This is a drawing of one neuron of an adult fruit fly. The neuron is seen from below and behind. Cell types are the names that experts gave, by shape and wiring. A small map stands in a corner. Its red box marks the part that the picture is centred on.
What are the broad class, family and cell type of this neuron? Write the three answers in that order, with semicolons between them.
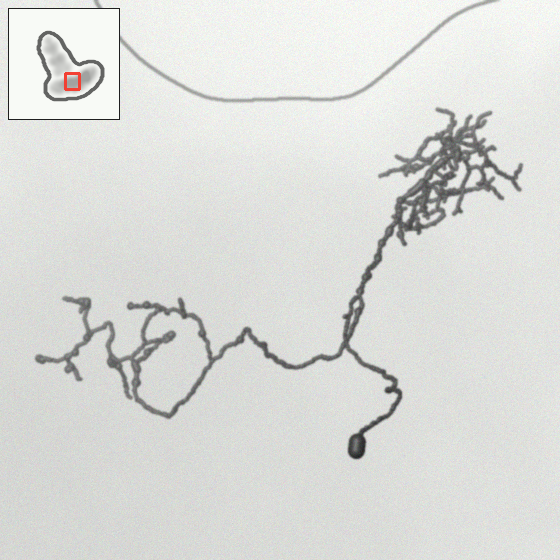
central-brain intrinsic neuron; hemilineage LB3; PS344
